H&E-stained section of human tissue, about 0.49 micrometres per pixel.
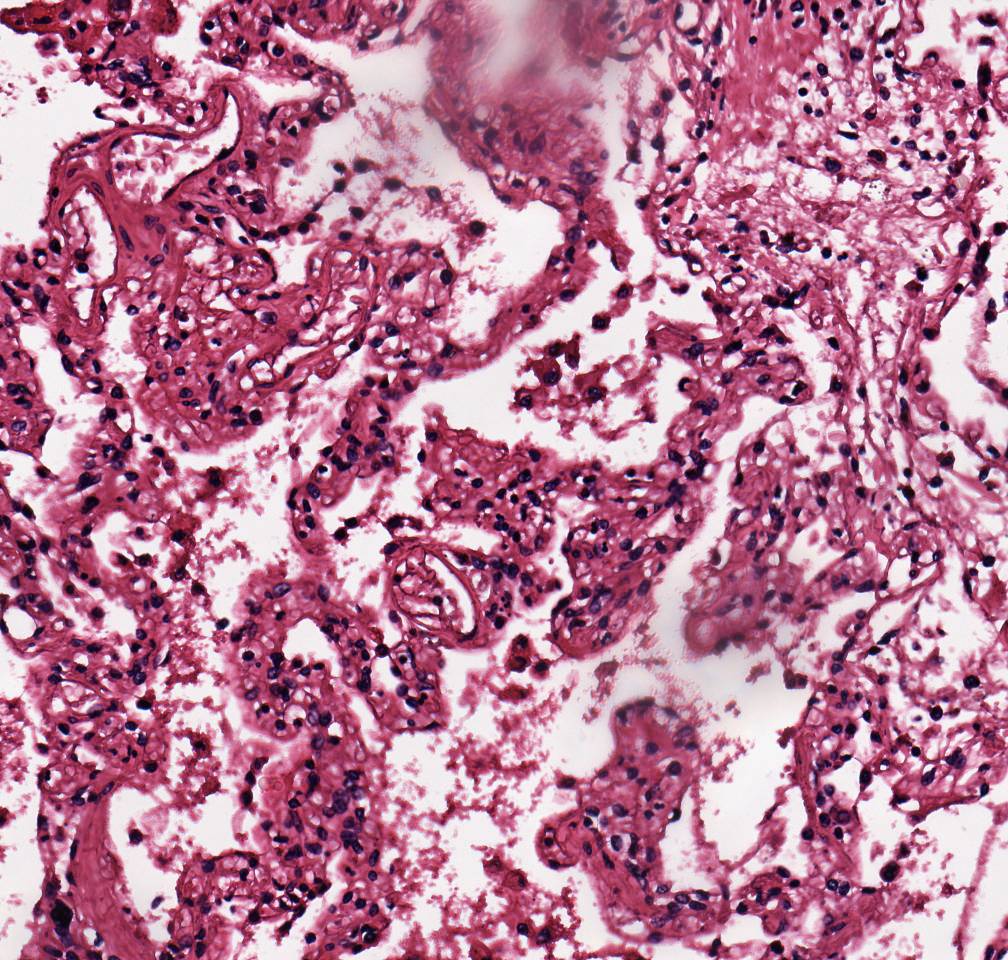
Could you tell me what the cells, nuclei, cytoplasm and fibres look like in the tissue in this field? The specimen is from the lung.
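Start with the pattern: irregular branching fronds cross most of the field, with open spaces between them. Most nuclei are small, round and darkly stained. You'll find no fat cells anywhere. The blurred pink patch at top centre is simply out of focus.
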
